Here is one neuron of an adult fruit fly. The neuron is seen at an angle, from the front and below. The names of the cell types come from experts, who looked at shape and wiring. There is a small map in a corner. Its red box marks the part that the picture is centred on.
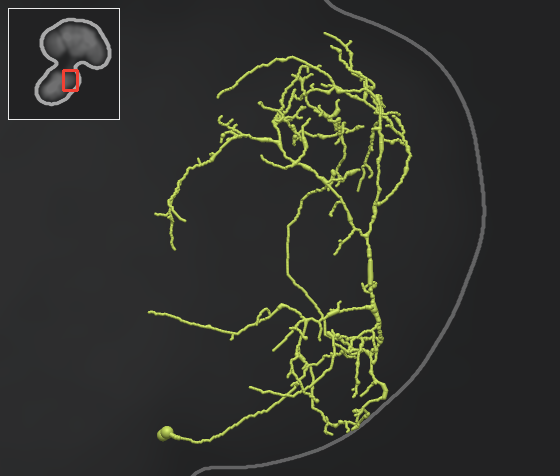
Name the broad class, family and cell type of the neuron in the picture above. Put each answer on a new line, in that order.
nerve-cord intrinsic neuron
hemilineage 04B
IN04B072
